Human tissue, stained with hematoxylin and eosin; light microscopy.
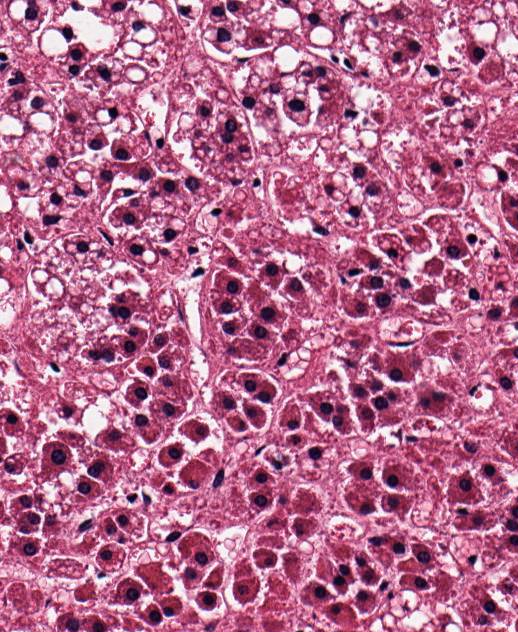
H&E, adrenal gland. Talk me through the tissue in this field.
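Large polygonal cells with abundant cytoplasm make up this field. Most have a round, centrally placed nucleus with a conspicuous dark nucleolus. Toward the lower part of the field, the cytoplasm is dense and deeply eosinophilic. Scattered cells contain two nuclei.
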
